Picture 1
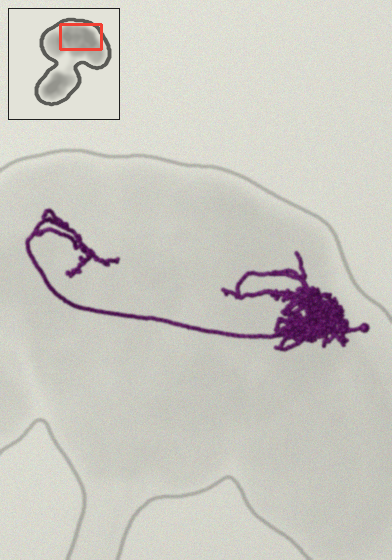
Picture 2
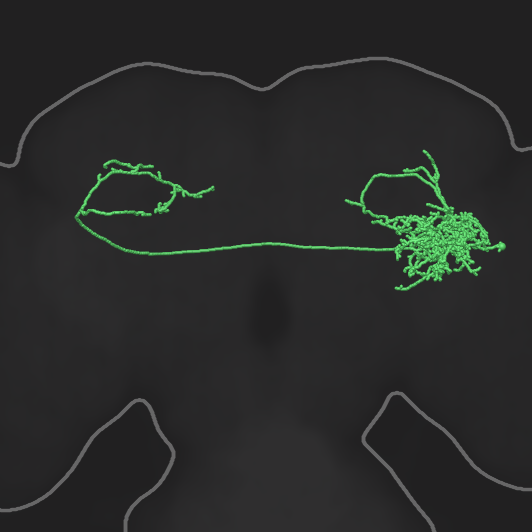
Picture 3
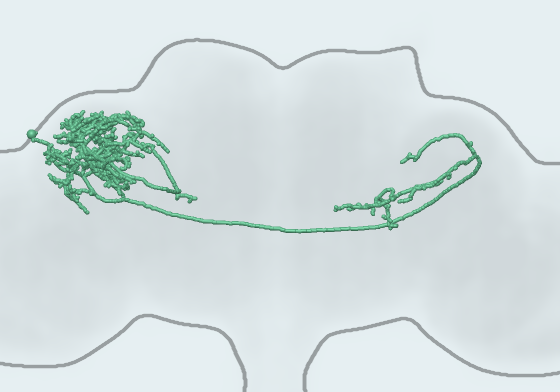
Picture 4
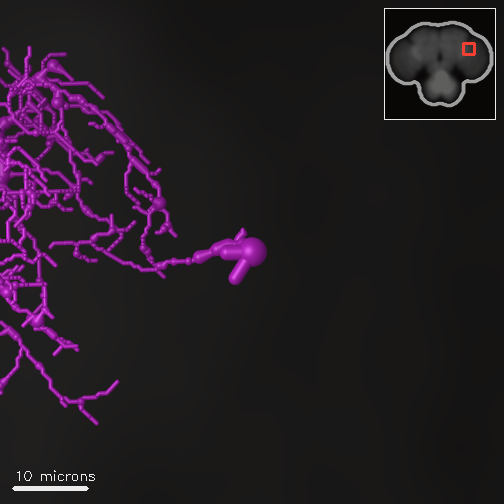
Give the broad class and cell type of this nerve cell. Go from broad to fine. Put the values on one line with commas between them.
central-brain intrinsic neuron, AVLP219_a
